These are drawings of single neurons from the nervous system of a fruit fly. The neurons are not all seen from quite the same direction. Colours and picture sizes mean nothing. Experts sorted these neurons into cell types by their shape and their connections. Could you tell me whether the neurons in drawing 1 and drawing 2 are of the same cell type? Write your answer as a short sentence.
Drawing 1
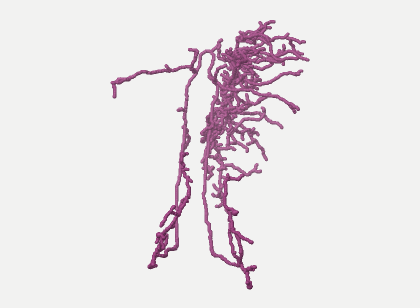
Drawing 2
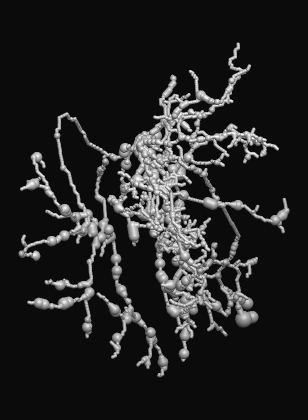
They are of different cell types.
